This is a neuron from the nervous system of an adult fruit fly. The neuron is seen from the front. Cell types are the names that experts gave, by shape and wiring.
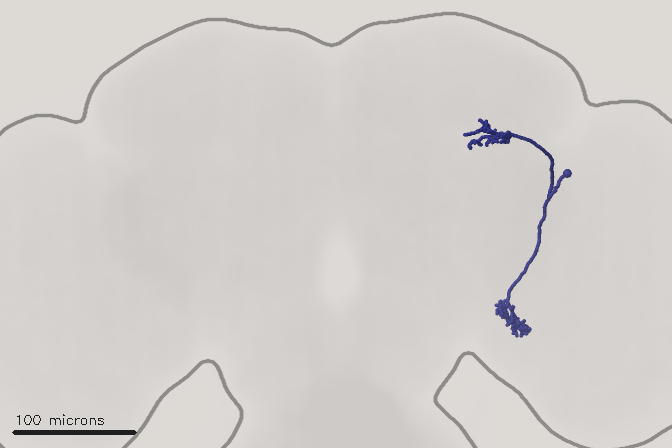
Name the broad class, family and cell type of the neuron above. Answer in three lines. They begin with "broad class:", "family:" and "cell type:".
broad class: visual projection neuron
family: hemilineage VPNd2
cell type: LC10d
